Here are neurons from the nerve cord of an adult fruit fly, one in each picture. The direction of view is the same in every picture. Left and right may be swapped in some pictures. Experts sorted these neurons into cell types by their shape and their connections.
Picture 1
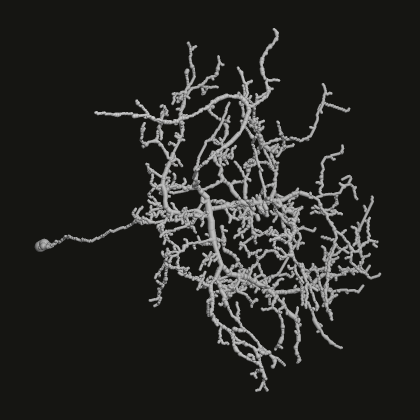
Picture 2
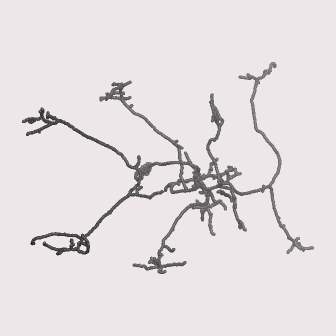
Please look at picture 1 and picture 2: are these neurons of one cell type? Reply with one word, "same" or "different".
different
